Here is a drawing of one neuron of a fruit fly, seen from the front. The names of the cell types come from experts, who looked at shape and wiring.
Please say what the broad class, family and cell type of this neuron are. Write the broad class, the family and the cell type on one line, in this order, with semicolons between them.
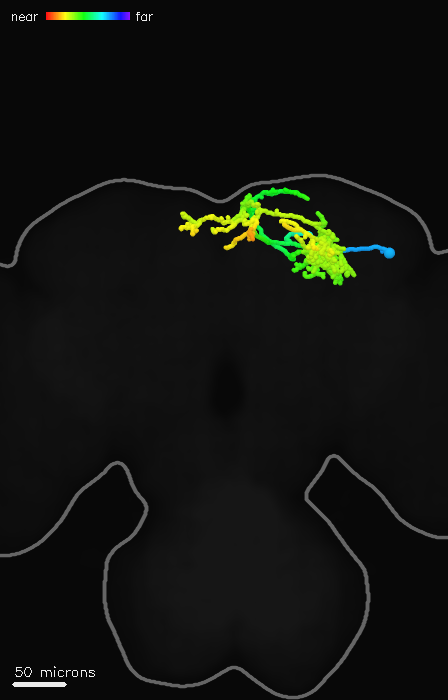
central-brain intrinsic neuron; hemilineage DL1_dorsal; SMP193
